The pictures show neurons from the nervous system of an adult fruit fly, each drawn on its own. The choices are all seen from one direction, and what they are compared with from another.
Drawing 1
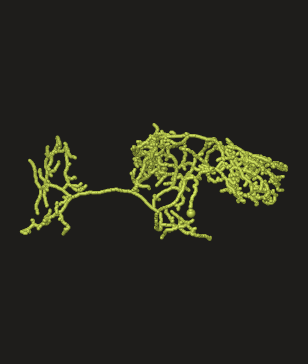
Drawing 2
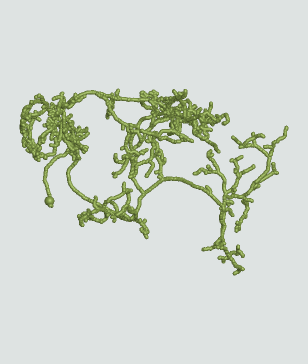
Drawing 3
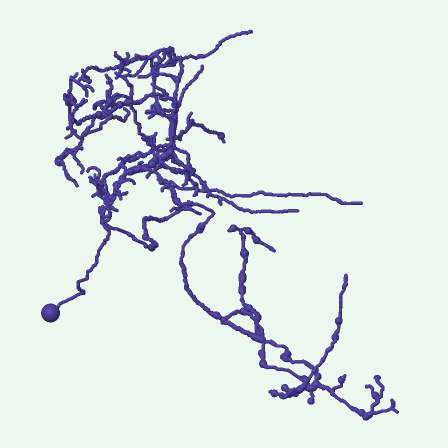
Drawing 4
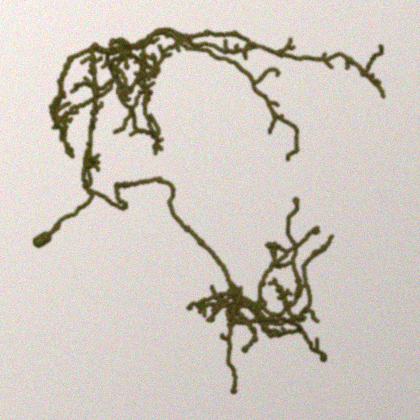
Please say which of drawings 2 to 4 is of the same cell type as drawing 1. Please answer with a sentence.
The neuron in drawing 2 is of the same cell type.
